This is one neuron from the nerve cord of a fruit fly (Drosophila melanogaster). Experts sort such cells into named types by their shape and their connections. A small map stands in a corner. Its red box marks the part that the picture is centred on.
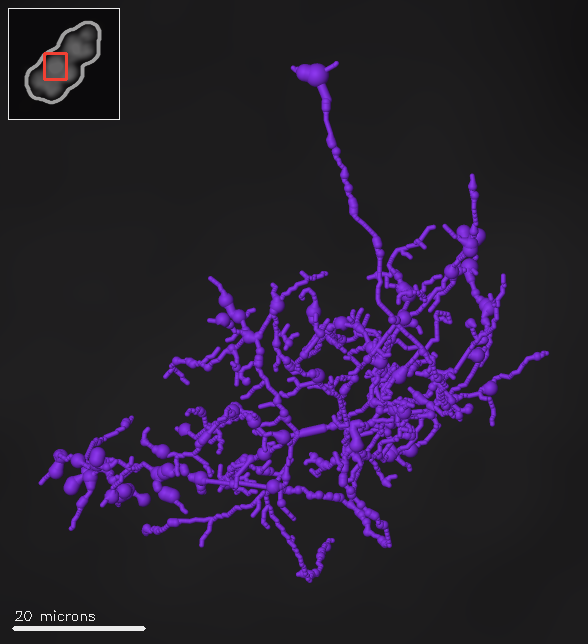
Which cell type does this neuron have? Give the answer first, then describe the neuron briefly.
Its cell type is IN01B067. Its broad class is nerve-cord intrinsic neuron. From top to bottom in the picture it spans about 80 microns. As drawn here it is about as wide as it is tall.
